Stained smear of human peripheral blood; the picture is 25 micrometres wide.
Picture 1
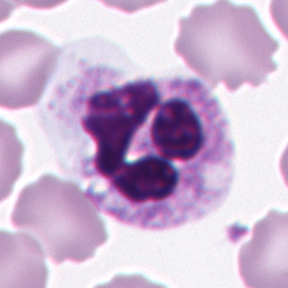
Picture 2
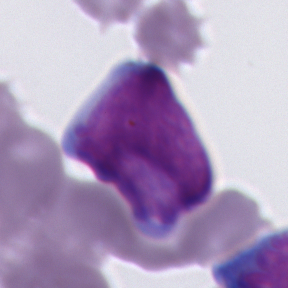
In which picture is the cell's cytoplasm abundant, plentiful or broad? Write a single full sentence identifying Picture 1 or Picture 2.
What picture 1 shows is a cell with abundant cytoplasm.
